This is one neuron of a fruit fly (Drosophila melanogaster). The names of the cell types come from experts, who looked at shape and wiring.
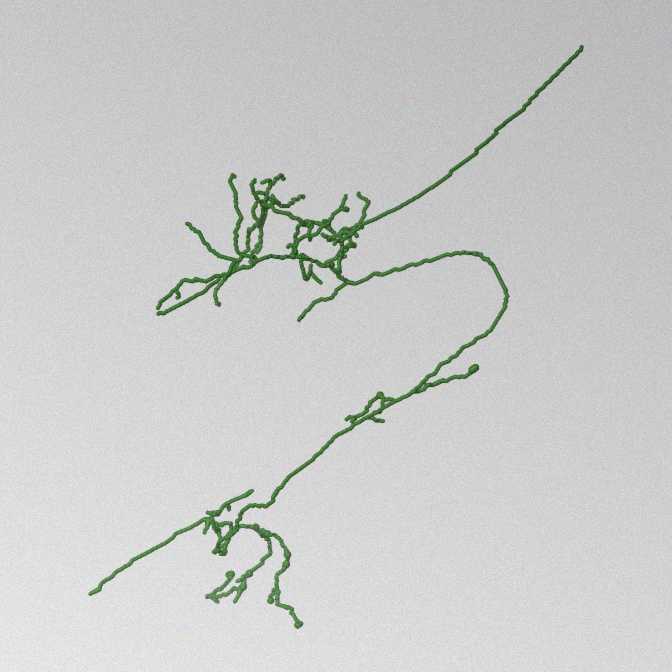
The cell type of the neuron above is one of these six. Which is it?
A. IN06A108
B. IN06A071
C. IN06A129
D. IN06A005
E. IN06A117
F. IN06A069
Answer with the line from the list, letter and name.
C. IN06A129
